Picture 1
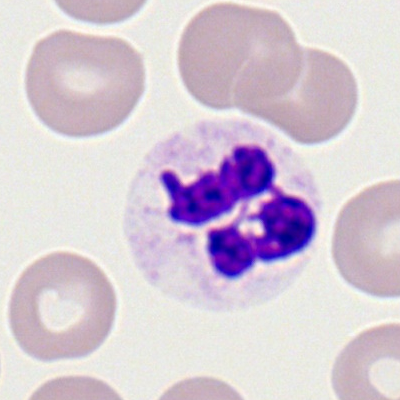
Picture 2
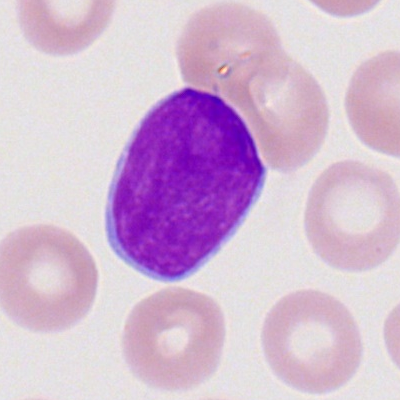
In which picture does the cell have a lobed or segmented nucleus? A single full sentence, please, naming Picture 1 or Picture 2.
A lobed nucleus is found in the cell of picture 1.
